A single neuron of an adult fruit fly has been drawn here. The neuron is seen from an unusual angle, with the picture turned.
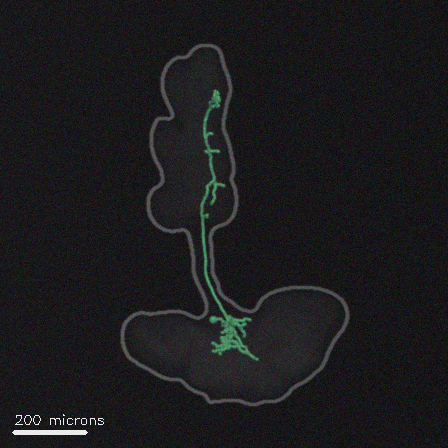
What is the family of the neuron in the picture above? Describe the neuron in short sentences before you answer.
It runs through the neck, between the brain and the nerve cord. Its cell body lies at the bottom of the picture. From top to bottom in the picture it spans about 750 microns. It is a descending neuron. Its family is DNge.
